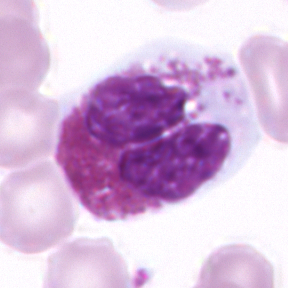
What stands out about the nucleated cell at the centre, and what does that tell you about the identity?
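Look at the outline first: roundish and smooth, without projections. The nucleus has two lobes stacked one above the other, the lower one shifted to the right. Its chromatin is dense and dark purple, and no nucleoli show. This cell is an eosinophil.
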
